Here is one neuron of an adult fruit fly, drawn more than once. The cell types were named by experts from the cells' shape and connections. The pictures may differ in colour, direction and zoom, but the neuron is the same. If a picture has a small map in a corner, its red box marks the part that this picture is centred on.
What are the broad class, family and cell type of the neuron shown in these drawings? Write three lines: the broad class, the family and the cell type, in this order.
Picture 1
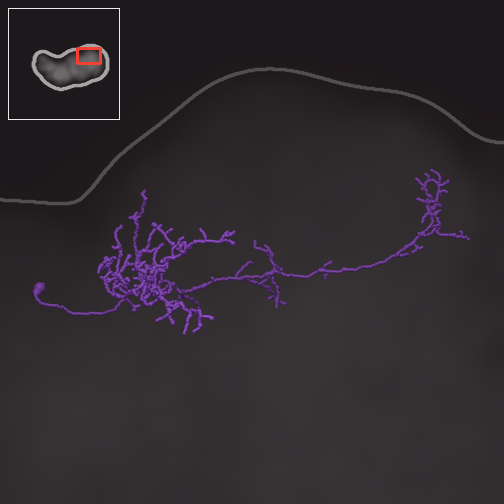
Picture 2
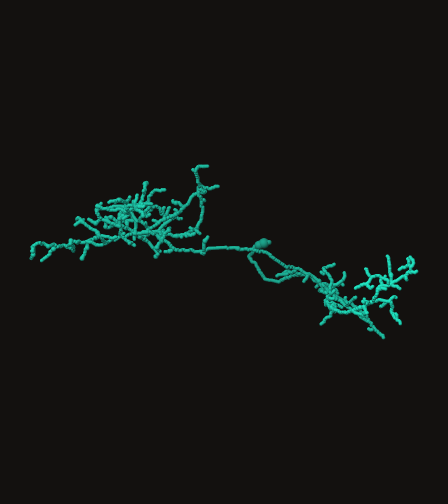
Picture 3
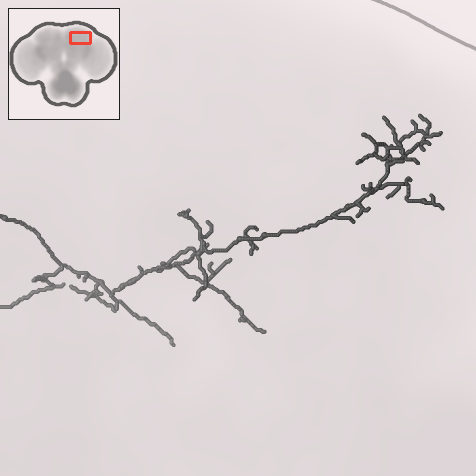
central-brain intrinsic neuron
hemilineage DM3_dorso_lateral
SMP317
